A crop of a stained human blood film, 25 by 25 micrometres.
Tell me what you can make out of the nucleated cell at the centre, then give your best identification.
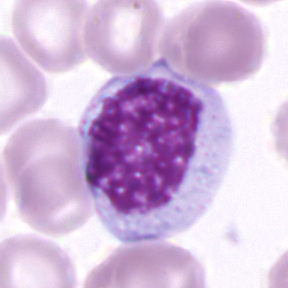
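There's a small pale pointed projection rising from the top edge. The nucleus is a single oval mass, no separate lobes, sitting off-centre toward the left, and its chromatin is dark purple and coarsely clumped with small pale gaps between the clumps. Roughly, the cell is 16 by 13 micrometres and the nucleus 12 by 9, filling about 60% of the area. It's a myelocyte.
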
